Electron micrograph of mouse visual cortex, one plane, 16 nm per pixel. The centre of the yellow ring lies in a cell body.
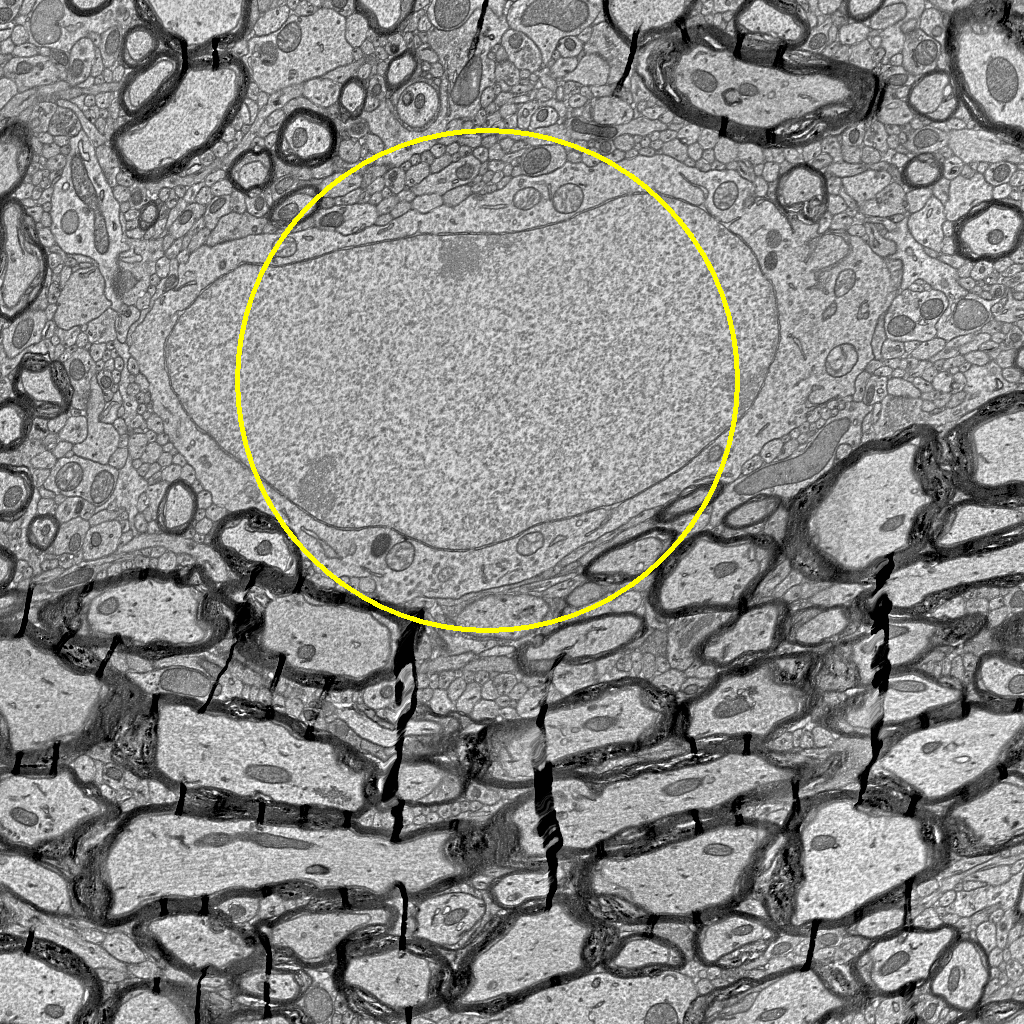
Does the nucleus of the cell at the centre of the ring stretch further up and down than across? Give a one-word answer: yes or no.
No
